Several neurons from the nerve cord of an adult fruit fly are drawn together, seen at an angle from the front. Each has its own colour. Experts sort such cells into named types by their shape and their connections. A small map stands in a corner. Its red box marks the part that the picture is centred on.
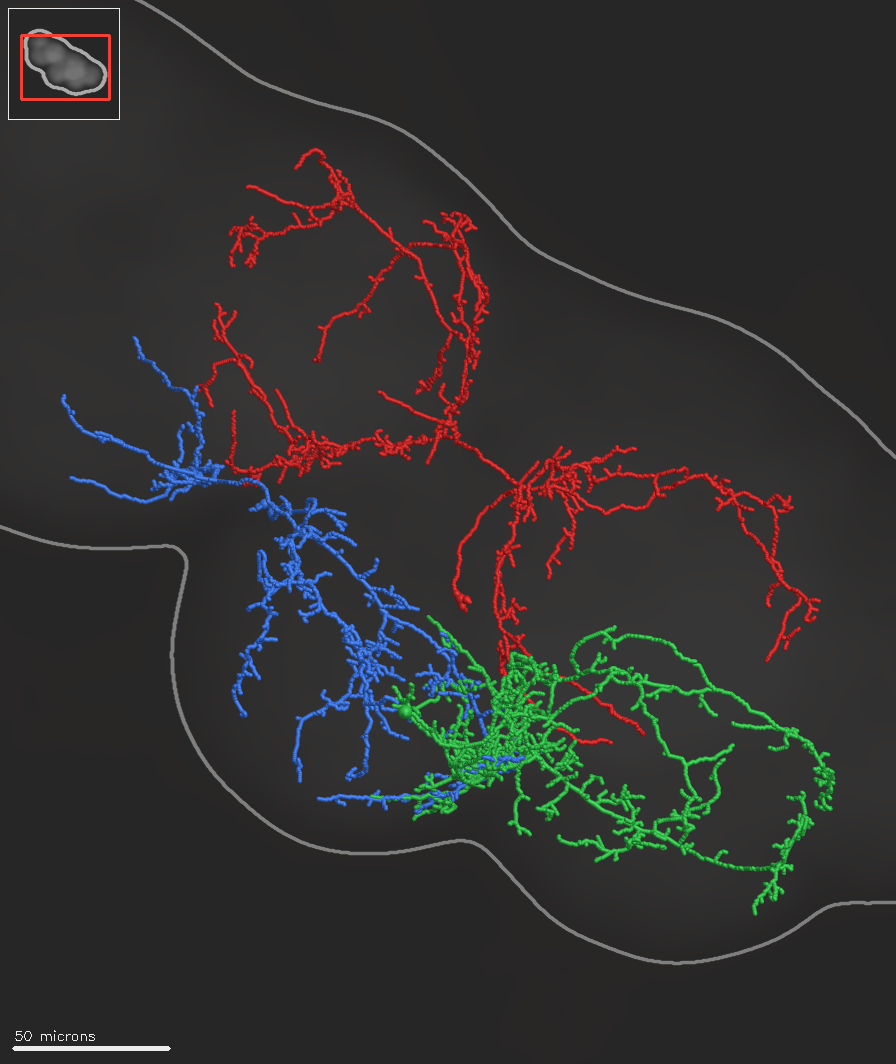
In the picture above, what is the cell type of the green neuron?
IN03A035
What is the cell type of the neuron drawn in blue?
IN03A054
